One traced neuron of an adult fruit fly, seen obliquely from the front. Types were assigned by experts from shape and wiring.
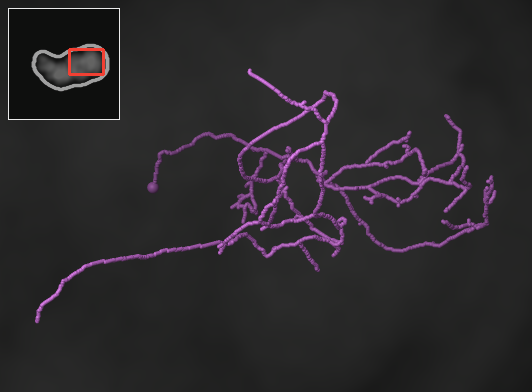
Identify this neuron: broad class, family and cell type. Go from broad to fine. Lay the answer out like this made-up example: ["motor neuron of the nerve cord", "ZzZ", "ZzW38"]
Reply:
["central-brain intrinsic neuron", "hemilineage VLPl&p1_posterior", "LAL136_b"]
